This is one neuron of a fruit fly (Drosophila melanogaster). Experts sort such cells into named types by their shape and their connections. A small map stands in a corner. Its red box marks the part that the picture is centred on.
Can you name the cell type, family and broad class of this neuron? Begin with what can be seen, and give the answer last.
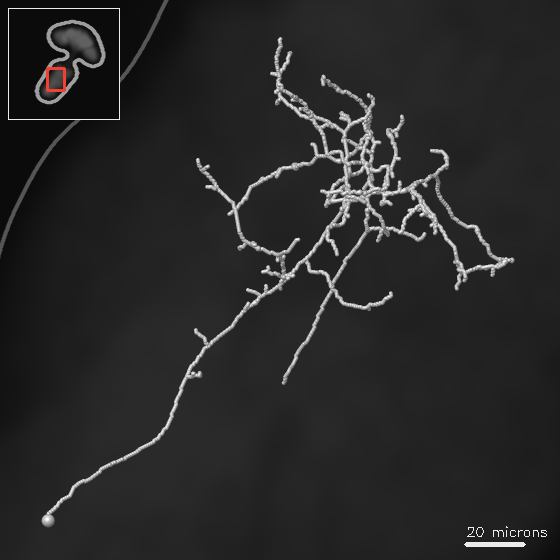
It is in the nerve cord and does not reach the brain. The cell body is at the lower left of the picture. The picture shows dozens of branch ends. It is of cell type IN12A059_c. Its family is hemilineage 12A. Its broad class is nerve-cord intrinsic neuron.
